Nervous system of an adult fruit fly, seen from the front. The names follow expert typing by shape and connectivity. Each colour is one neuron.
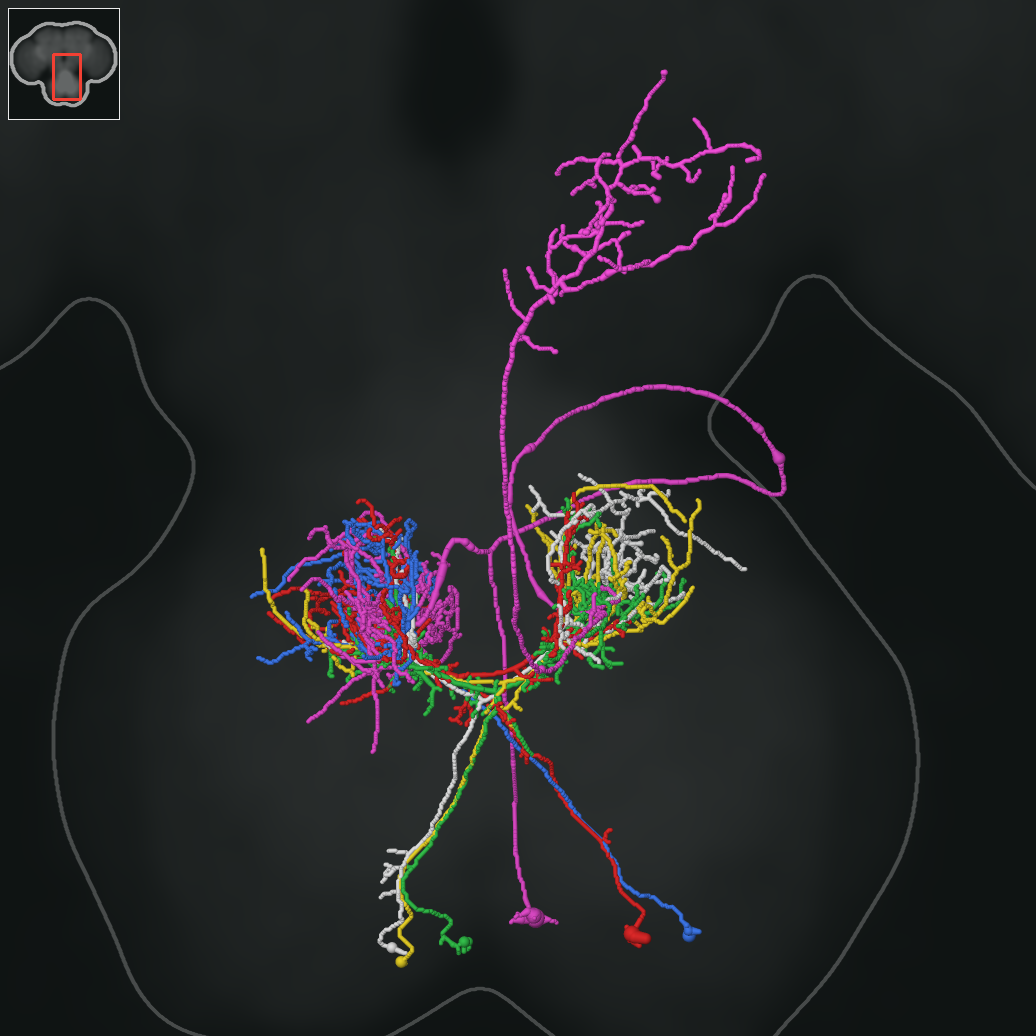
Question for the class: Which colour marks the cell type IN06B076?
red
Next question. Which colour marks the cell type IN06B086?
yellow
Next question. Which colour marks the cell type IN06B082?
blue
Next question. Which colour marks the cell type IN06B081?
white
